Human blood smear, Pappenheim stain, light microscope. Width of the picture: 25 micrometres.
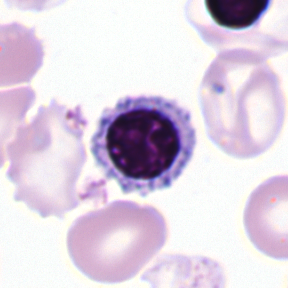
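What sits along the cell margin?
Short, blunt cytoplasmic bumps, all the way around.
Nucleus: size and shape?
Round, about 6 micrometres across, filling most of the cell; only a narrow cytoplasmic rim left.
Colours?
Cytoplasm pale greyish-blue; chromatin dark purple, densely clumped.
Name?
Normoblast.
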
